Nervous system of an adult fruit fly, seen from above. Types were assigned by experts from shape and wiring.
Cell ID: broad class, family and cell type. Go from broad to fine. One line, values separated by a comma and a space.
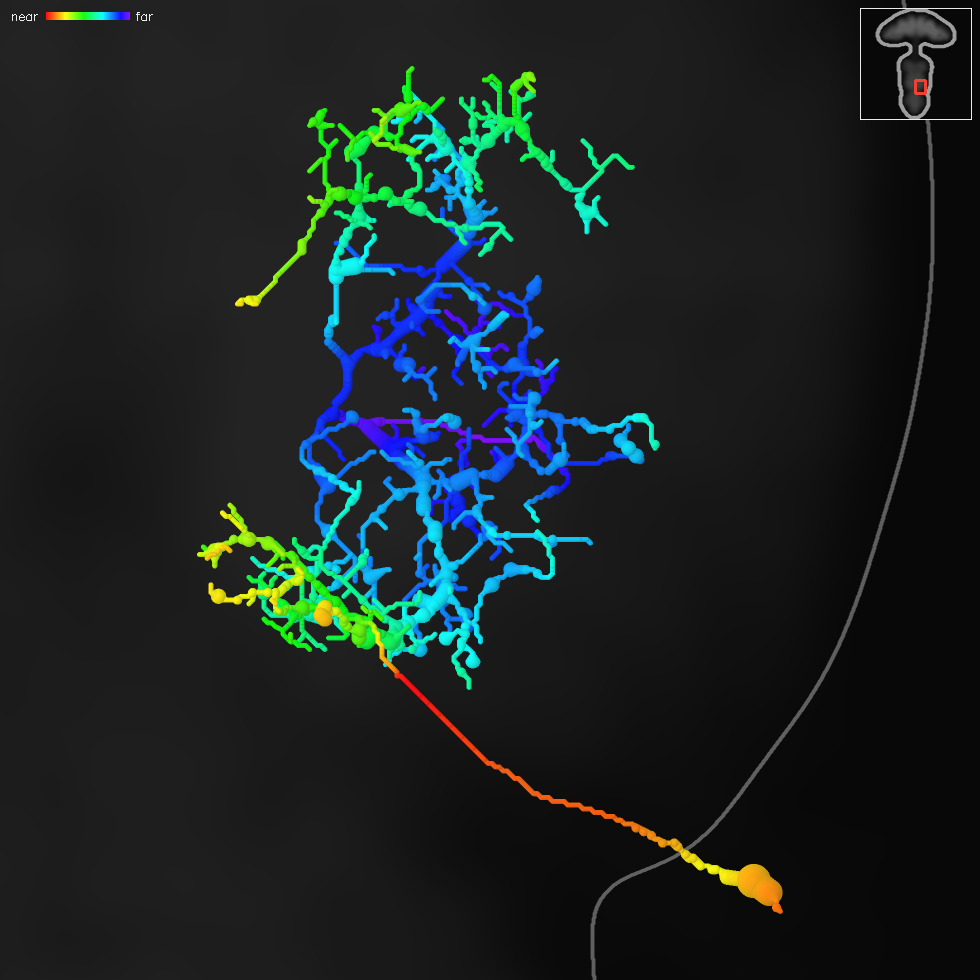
nerve-cord intrinsic neuron, hemilineage 01B, IN01B023_c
